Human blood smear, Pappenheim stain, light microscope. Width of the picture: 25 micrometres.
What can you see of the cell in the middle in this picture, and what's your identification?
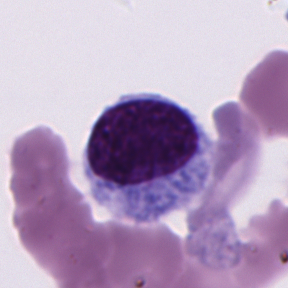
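In this cell the nucleus lies off-centre, pressed toward the upper edge. It is oval in outline, about 10 by 7 micrometres, with dense, dark purple chromatin throughout. Below it, pale blue cytoplasm forms a broad crescent. This cytoplasm has a fine, speckled bluish texture rather than a smooth one. This is a hairy cell.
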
